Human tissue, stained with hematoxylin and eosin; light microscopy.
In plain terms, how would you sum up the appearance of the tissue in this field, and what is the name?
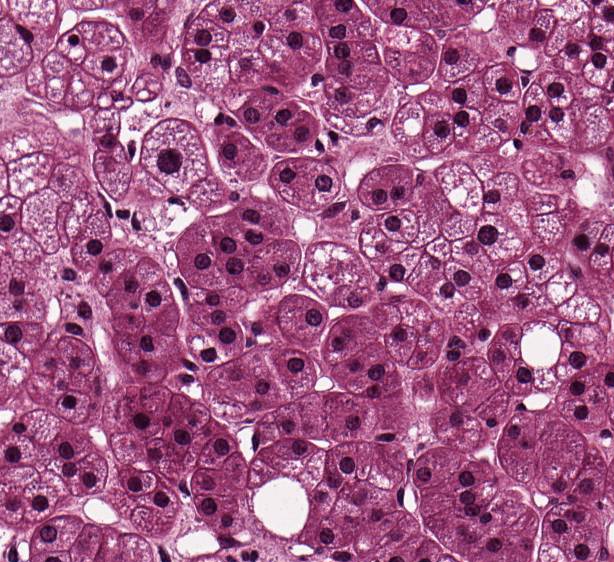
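Look first at the large polygonal cells: they fill the whole field, packed in rounded clusters and cords with narrow slit-like spaces between them. Along those spaces you can find small, dark, flattened nuclei. Stroma is scant, just thin strands between clusters and no broad fibrous bands. A few large, round, clear vacuoles sit among the cells; the biggest is near the bottom centre. This is adrenal gland.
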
